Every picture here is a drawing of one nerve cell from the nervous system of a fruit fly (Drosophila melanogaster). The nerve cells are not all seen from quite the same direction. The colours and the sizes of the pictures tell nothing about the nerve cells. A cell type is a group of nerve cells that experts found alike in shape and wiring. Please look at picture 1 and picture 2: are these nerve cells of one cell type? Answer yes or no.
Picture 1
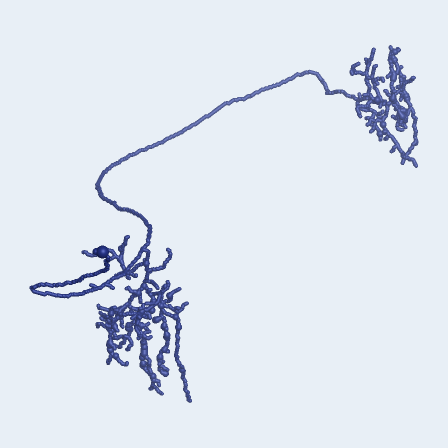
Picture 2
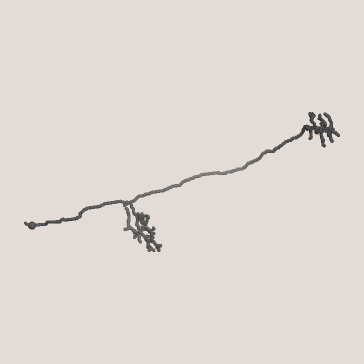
no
